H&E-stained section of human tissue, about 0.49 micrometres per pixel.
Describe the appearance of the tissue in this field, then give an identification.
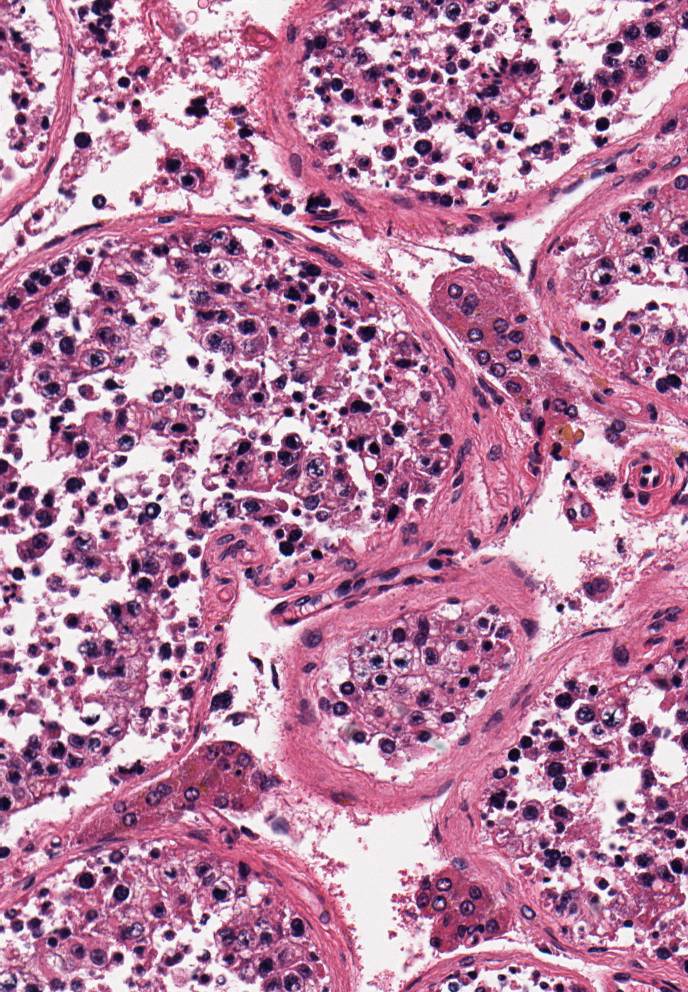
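First, round and oval tubular profiles in cross section, narrow spaces between. Second, thick, pink, layered fibrous walls with flattened spindle-shaped nuclei. Third, cells with dark round nuclei lie loose and detached, not layered against the wall. Fourth, larger round cells with pale open nuclei and coarse chromatin, clearest in the small lower-middle tubule. This is testis.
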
